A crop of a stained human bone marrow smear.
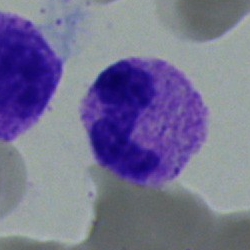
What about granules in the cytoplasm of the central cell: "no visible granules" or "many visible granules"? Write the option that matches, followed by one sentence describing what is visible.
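Many visible granules. Fine granules are spread evenly through the cytoplasm.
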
